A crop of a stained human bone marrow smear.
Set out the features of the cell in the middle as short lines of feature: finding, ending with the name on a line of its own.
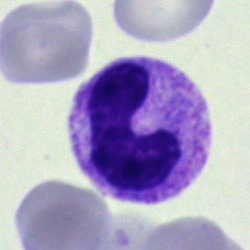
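Nucleus: deeply indented, curved like a C
Indentation: opens toward the right side of the cell
Cytoplasm: pale pinkish-lilac
Granules: fine, pinkish-purple, filling the cytoplasm
Name: band neutrophil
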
